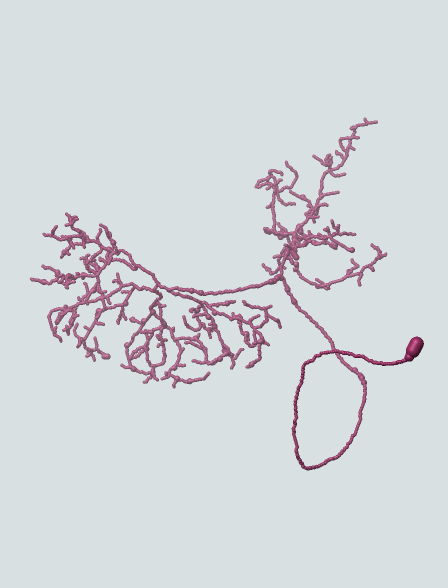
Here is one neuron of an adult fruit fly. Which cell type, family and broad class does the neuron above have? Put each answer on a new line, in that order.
FB4D_a
hemilineage LALv1_dorsal
central-brain intrinsic neuron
